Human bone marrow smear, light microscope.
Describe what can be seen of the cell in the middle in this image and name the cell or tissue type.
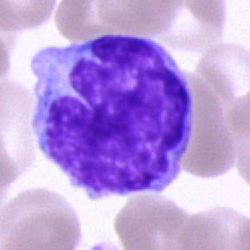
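Roughly round, the cell has a slightly irregular, bumpy border. A deep notch cuts into the upper-left side of its nucleus, which fills most of the cell. The cytoplasm shows no visible granules. This is a monocyte.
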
